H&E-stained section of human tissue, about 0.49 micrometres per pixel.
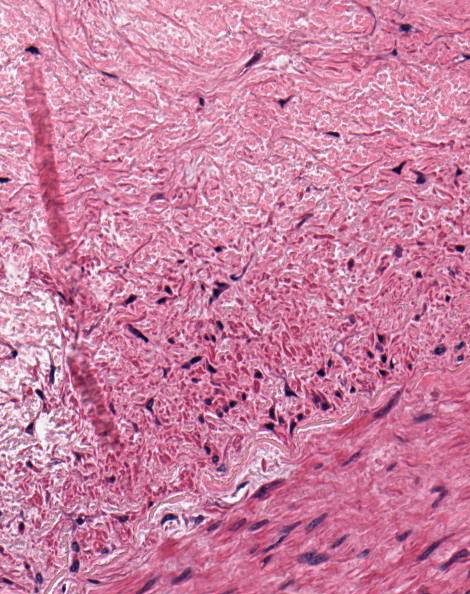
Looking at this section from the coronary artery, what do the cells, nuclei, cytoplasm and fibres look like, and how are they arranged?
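Most of this field is loose, pale-pink fibrillar tissue; a compact, denser pink band crosses the lower right corner. Looking closer, the loose tissue is fine wavy pink fibrils in an irregular meshwork. Small dark spindle and stellate nuclei lie scattered through it, more crowded in the lower middle than near the top. The band's nuclei are elongated and dark, lying parallel to one another along it.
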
